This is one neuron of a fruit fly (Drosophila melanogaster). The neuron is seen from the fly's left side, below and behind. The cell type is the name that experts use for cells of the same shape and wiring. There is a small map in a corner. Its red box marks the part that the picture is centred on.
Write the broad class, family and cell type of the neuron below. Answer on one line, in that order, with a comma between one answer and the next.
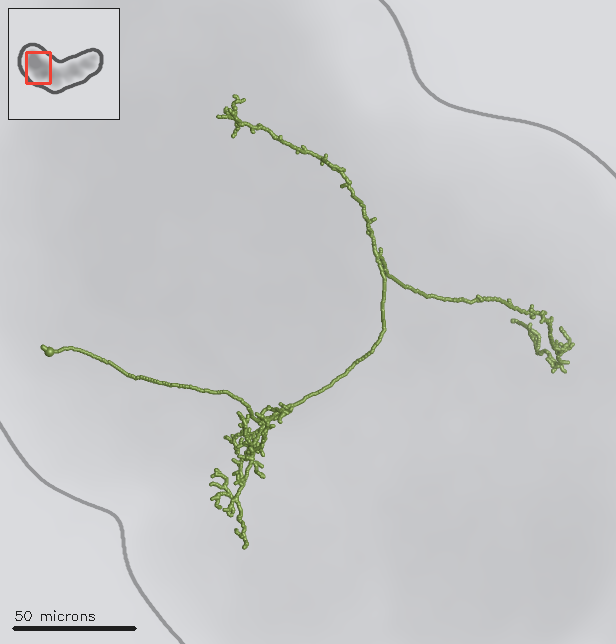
central-brain intrinsic neuron, hemilineage VESa2, VES034_b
